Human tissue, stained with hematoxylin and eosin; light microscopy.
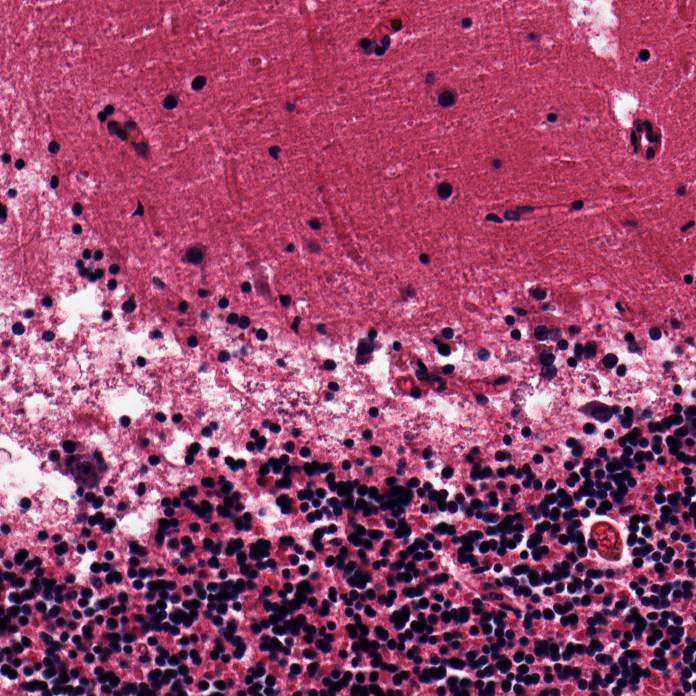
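Cerebellum. The lower layer is packed with small, round, dark-staining nuclei having very scant visible cytoplasm; the upper pink zone holds sparse, scattered small dark nuclei. Within the dense cell layer at right, a small round vessel contains red blood cells. No epithelium, glands or fat.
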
